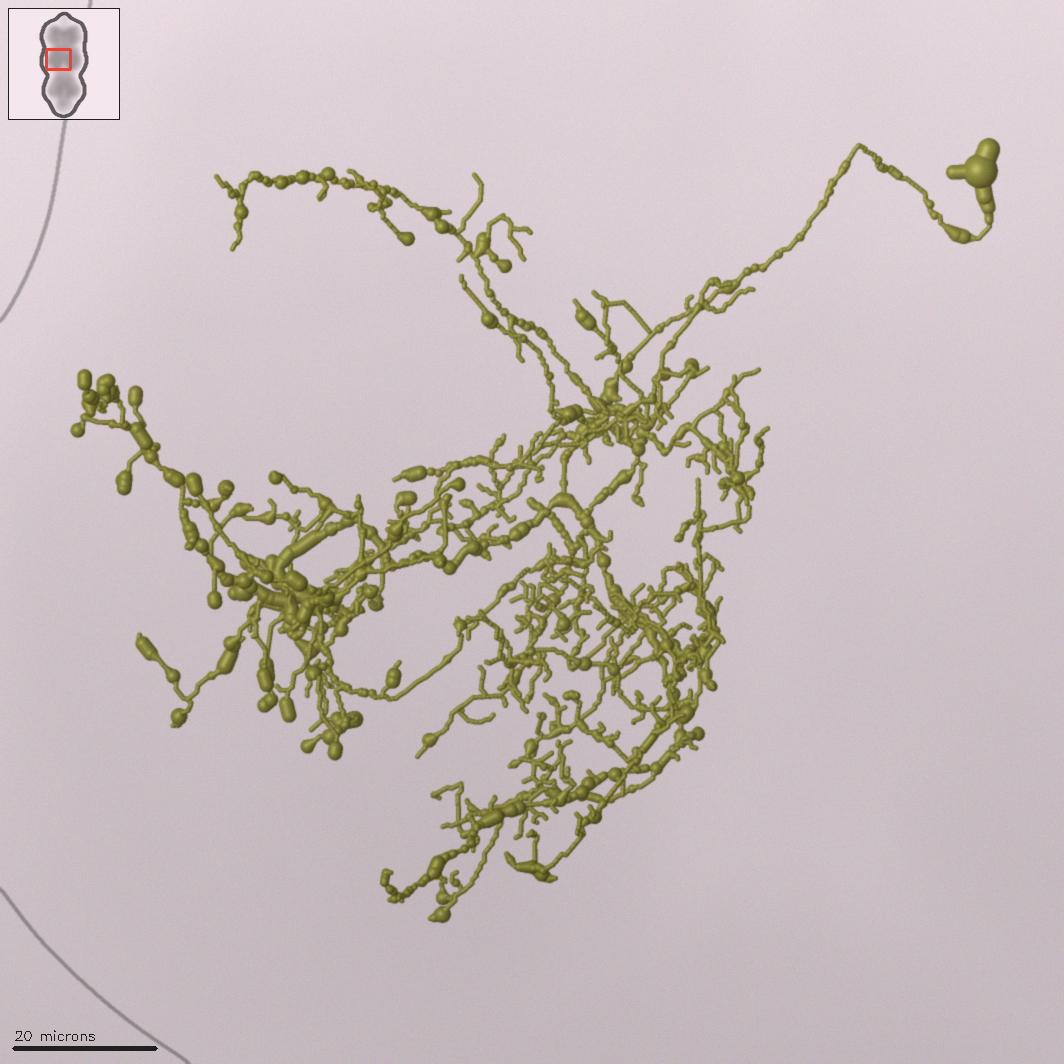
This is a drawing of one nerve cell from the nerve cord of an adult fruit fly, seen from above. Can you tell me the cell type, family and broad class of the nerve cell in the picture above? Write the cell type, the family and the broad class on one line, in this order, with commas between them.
IN13B017, hemilineage 13B, nerve-cord intrinsic neuron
